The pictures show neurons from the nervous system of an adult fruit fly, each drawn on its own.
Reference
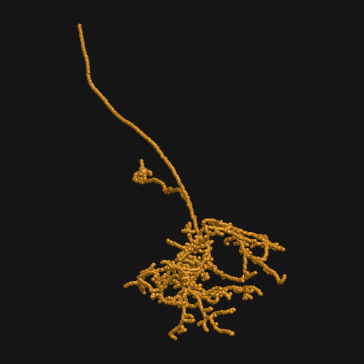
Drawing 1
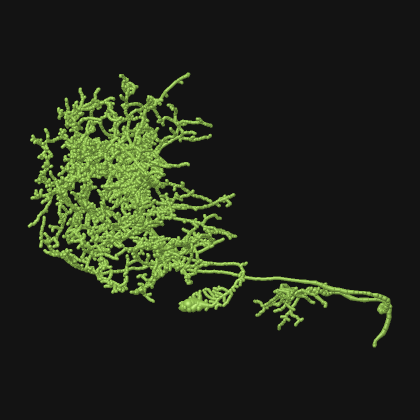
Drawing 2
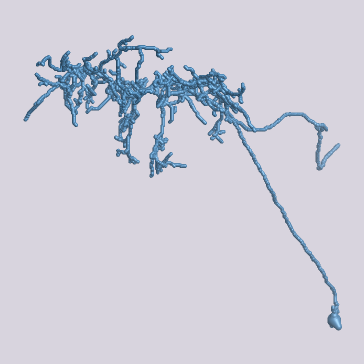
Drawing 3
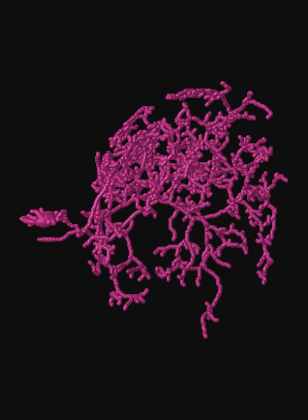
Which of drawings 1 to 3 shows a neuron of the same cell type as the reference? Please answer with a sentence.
Drawing 2 is of the same cell type.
